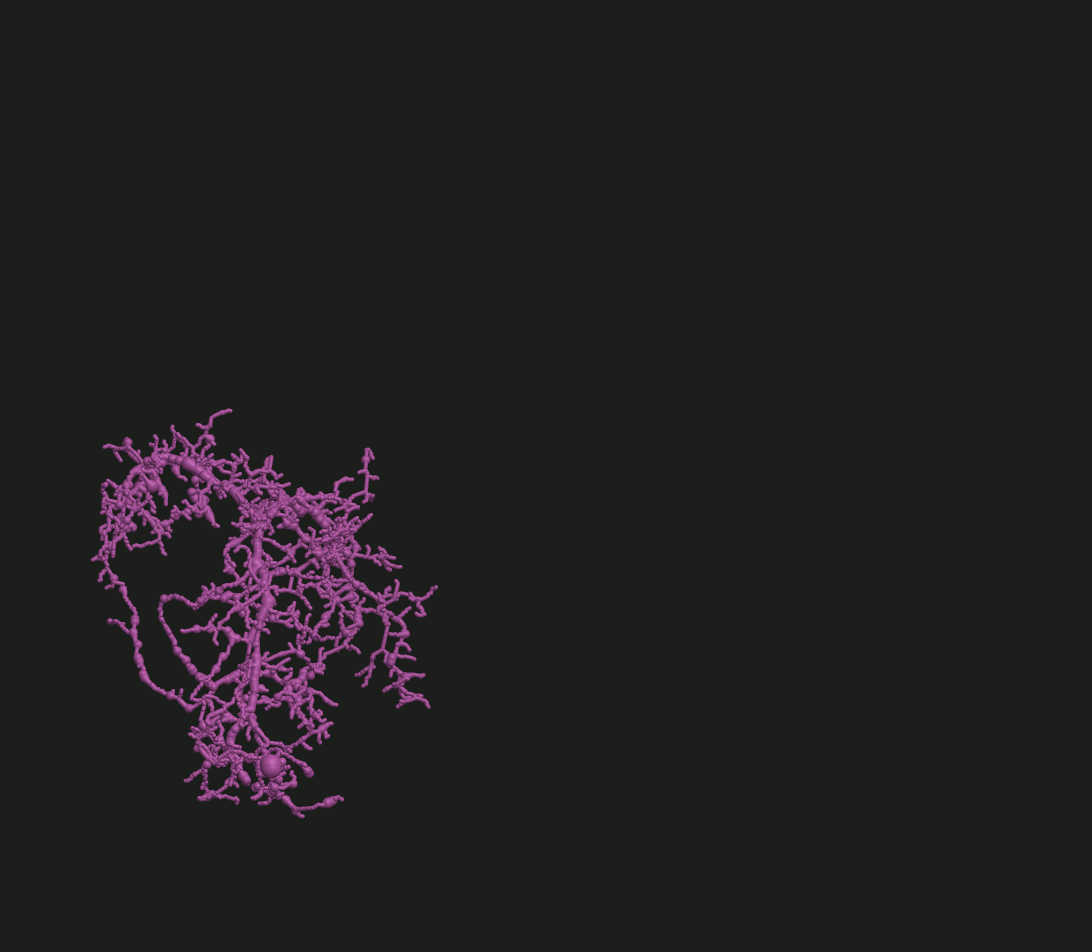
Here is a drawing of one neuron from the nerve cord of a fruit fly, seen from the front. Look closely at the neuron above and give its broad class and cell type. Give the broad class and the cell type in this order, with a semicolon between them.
nerve-cord intrinsic neuron; INXXX468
